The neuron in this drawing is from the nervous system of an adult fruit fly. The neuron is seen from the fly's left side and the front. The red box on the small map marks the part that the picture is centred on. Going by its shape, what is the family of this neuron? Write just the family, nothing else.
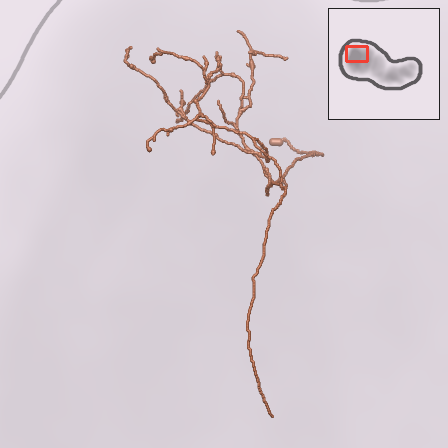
hemilineage SMPpv2_dorsal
